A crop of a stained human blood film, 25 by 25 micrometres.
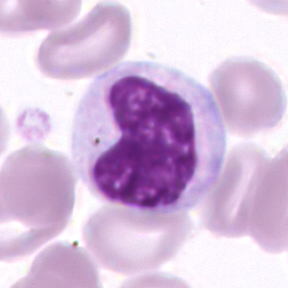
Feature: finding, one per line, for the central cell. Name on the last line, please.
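Outline: round and smooth, no surface projections
Nucleus: indented by a notch on its left side
Chromatin: purple, mottled with small pale gaps rather than evenly dense
Cytoplasm: one tiny dark dot just left of the nucleus
Identity: metamyelocyte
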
